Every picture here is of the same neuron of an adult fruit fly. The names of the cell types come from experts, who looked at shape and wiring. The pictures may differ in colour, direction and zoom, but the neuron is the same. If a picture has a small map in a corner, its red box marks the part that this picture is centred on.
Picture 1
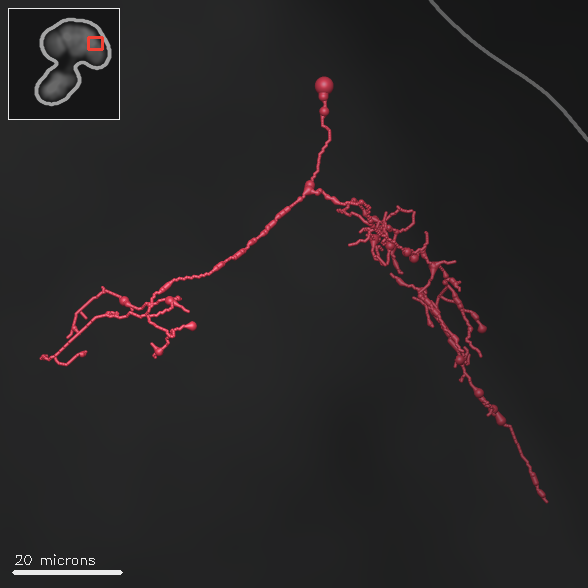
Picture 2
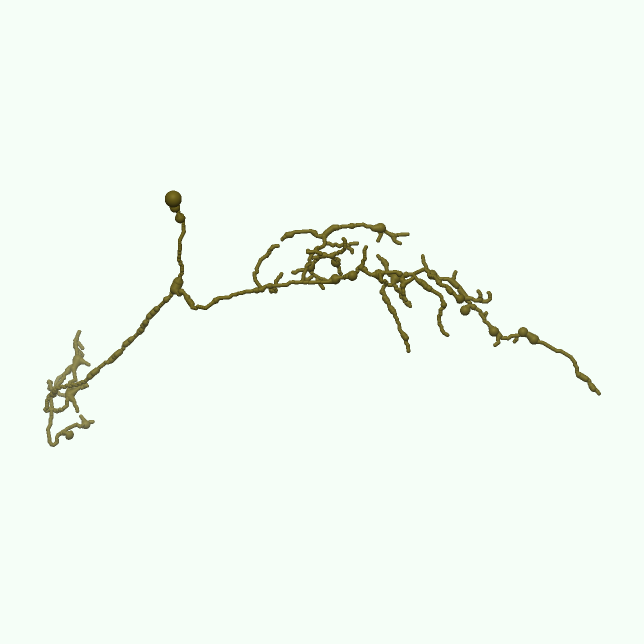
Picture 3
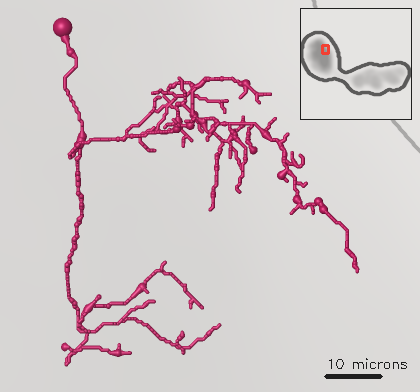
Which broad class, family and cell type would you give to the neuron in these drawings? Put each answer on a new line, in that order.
optic-lobe intrinsic neuron
MeLo
MeLo5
